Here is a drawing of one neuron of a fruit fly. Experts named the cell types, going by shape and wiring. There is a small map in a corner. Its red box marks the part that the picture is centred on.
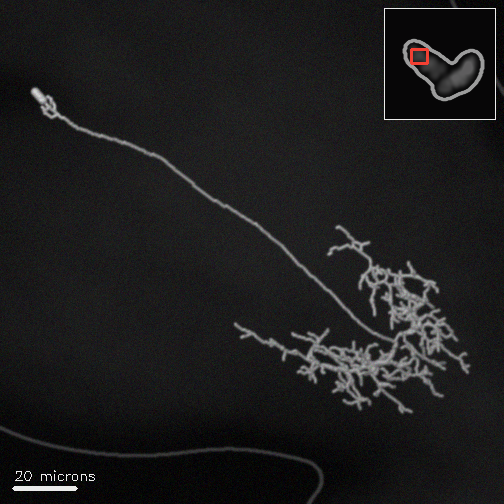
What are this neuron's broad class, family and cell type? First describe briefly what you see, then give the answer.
The cell body can be seen at the upper left of the picture. By the scale bar it is about 140 microns wide in this view. Dozens of branch ends can be seen. Its broad class is nerve-cord intrinsic neuron. Its family is hemilineage 00A. The cell type is IN00A069.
